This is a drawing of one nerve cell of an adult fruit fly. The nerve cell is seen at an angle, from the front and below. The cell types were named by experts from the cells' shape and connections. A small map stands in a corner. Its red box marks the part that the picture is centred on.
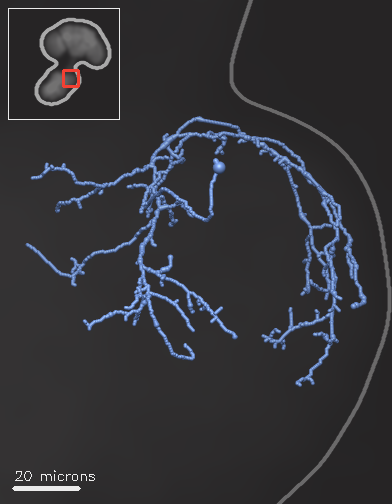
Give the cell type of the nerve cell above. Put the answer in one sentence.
The cell type is IN08A030.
